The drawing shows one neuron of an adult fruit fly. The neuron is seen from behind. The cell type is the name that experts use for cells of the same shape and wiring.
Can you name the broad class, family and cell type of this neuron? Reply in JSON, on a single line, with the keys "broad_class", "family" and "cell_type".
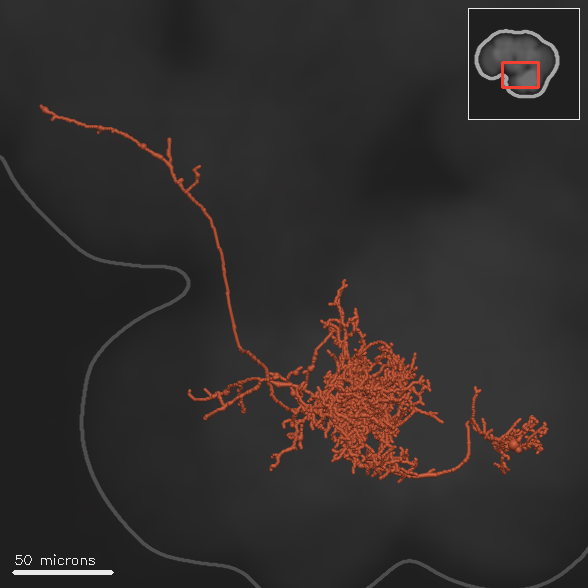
{"broad_class": "ascending neuron", "family": "hemilineage 14A", "cell_type": "AN14A003"}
